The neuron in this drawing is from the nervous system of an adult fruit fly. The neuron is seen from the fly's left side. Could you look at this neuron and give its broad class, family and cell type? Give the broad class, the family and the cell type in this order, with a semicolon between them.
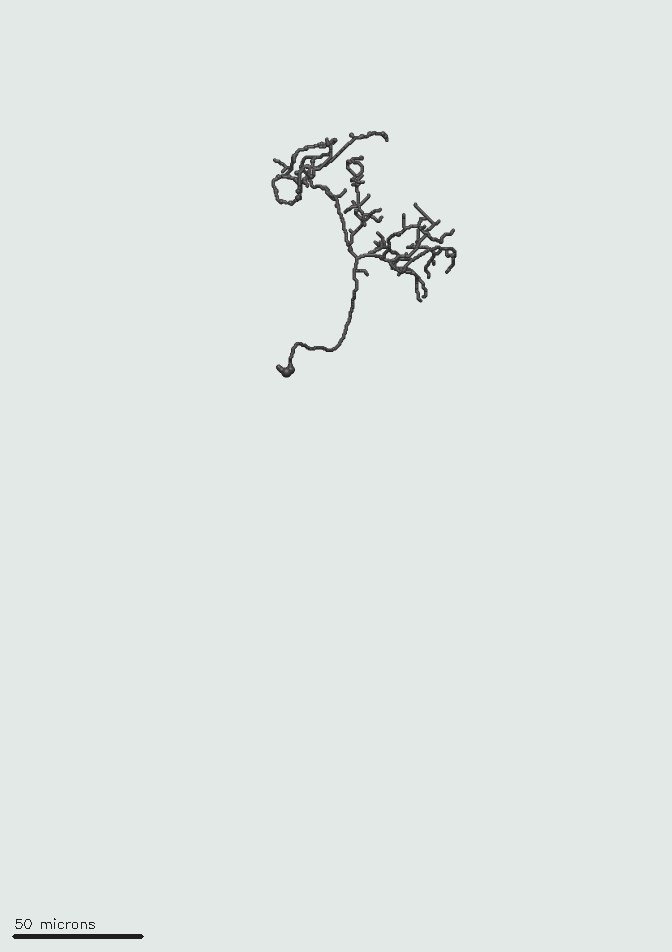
central-brain intrinsic neuron; hemilineage LHa2; LHAV2a5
